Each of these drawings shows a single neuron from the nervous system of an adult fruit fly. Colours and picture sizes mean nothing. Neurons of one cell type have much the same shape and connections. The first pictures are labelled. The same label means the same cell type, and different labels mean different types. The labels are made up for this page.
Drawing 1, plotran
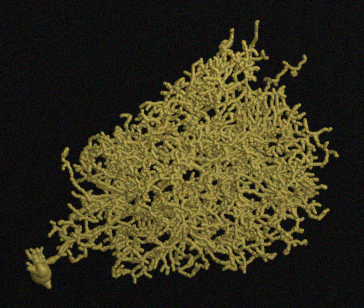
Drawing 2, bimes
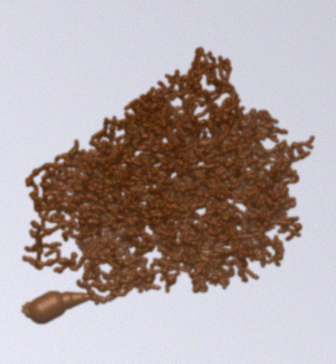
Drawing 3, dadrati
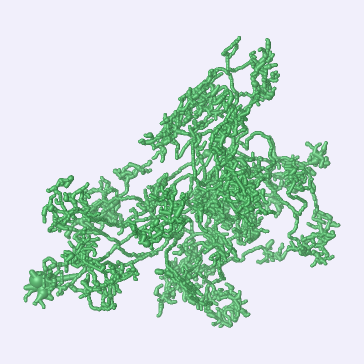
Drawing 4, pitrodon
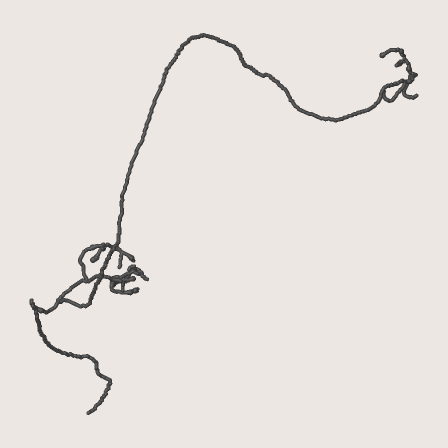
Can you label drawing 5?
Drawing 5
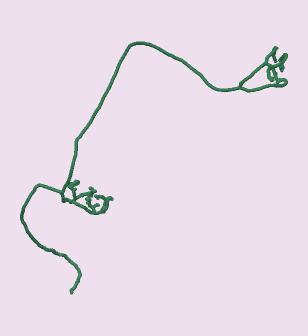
pitrodon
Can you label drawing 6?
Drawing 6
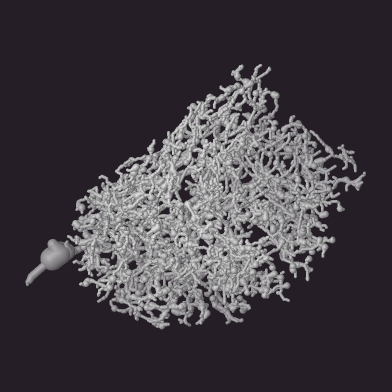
bimes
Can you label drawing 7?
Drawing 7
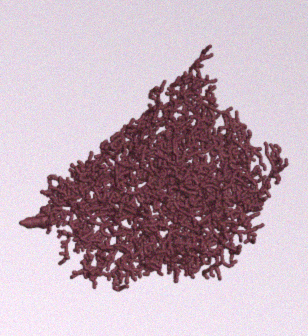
bimes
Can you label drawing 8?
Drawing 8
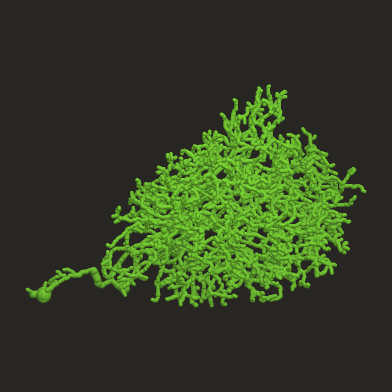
plotran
